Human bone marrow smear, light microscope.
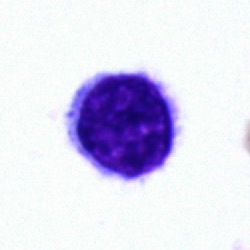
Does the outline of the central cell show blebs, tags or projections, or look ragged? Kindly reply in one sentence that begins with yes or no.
Yes, along its outline the cell is ragged or frayed, or has projections, blebs or tags.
